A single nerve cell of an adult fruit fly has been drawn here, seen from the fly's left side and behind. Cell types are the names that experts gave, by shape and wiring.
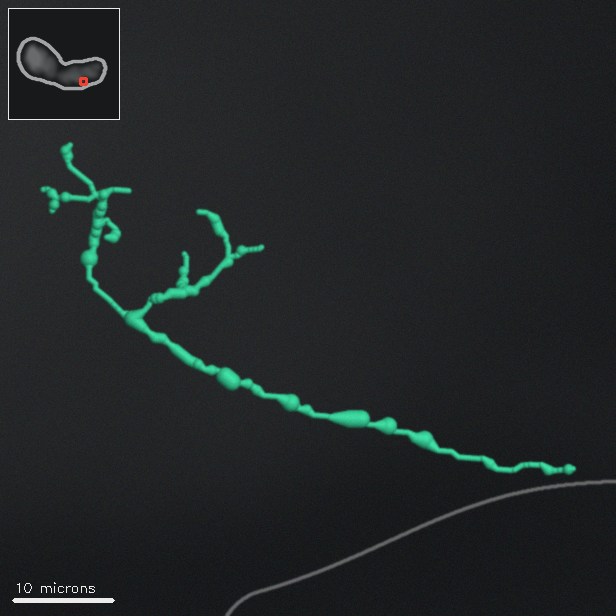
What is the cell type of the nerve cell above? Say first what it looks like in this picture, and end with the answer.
The drawing shows no cell body. From left to right in the picture it spans about 55 microns. There are a dozen or fewer branch ends. Its broad class is sensory neuron entering the nerve cord. The cell type is SNta30.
